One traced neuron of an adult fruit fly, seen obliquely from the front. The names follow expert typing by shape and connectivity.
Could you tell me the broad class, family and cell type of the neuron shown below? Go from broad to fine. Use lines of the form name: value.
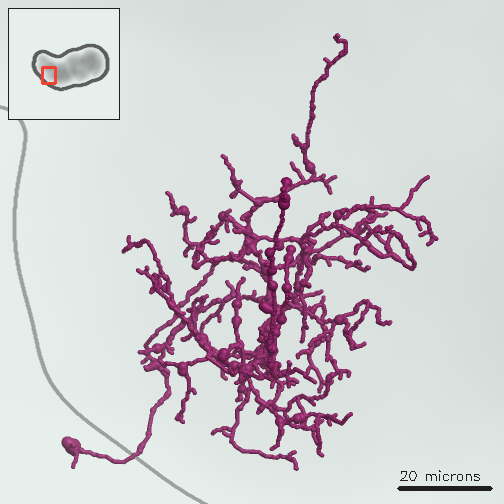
broad class: nerve-cord intrinsic neuron
family: hemilineage 20A.22A
cell type: IN20A.22A030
